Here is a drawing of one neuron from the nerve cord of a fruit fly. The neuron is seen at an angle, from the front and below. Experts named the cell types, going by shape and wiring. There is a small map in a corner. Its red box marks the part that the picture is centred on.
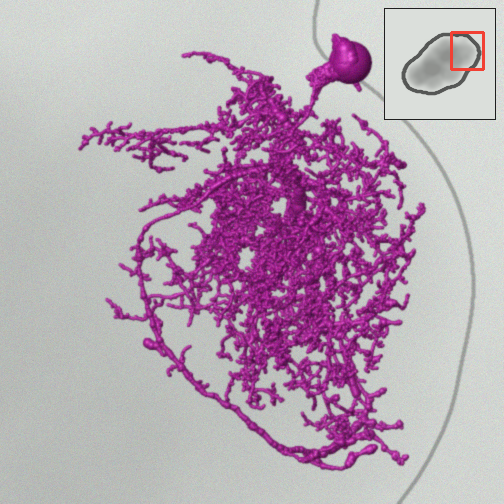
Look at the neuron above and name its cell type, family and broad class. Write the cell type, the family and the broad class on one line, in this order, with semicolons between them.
IN09A002; hemilineage 09A; nerve-cord intrinsic neuron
